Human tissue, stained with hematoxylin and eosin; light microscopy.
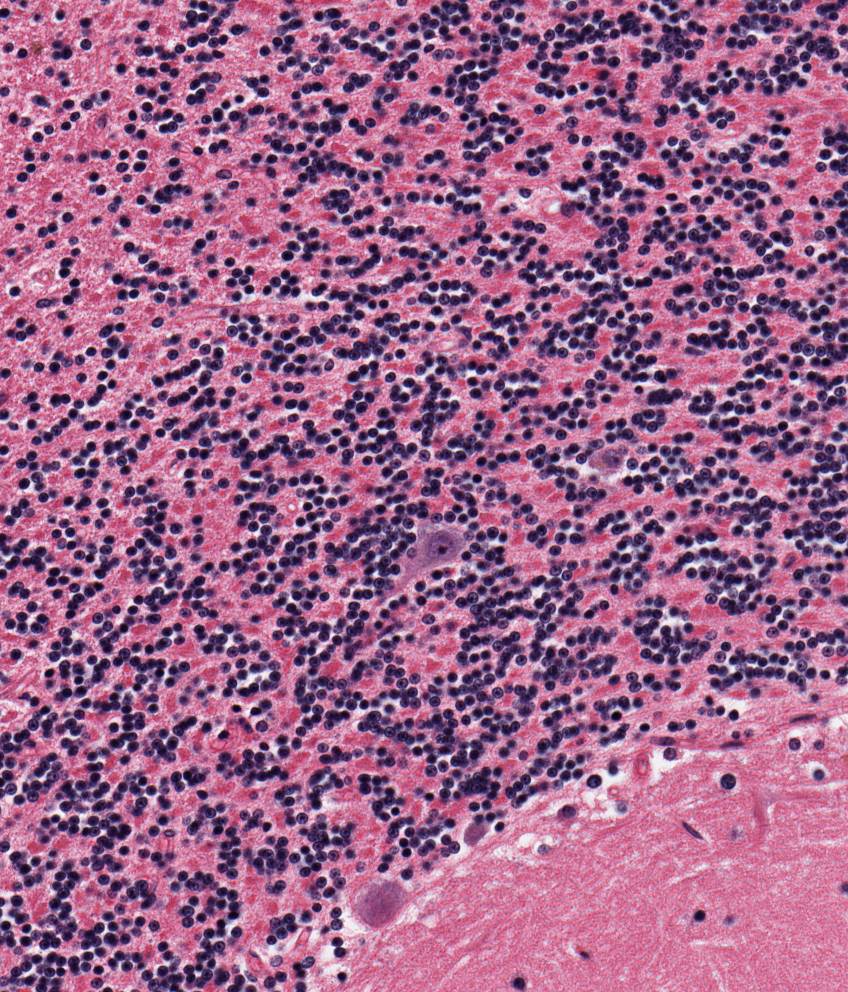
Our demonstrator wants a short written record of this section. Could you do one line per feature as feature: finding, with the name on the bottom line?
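Nuclei: small, round, dark, densely packed over most of the field; scant visible cytoplasm
Border: densely nucleated zone meets pale zone obliquely across the lower right
Neuron: large, near the centre; abundant purple cytoplasm, round nucleus
Second cell: large, purple cytoplasm; bottom edge, where dense zone meets pale zone
Tissue: cerebellum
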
